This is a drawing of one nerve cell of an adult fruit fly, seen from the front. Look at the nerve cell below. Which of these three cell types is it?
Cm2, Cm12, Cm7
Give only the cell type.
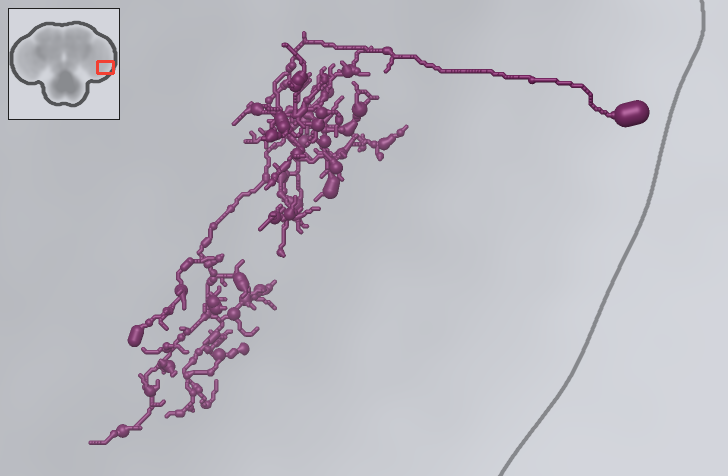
Cm7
